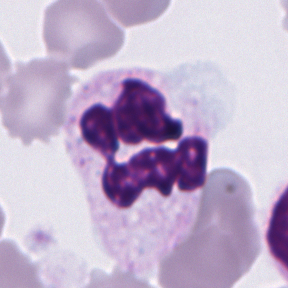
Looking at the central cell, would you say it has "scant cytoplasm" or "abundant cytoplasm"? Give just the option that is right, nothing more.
Abundant cytoplasm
